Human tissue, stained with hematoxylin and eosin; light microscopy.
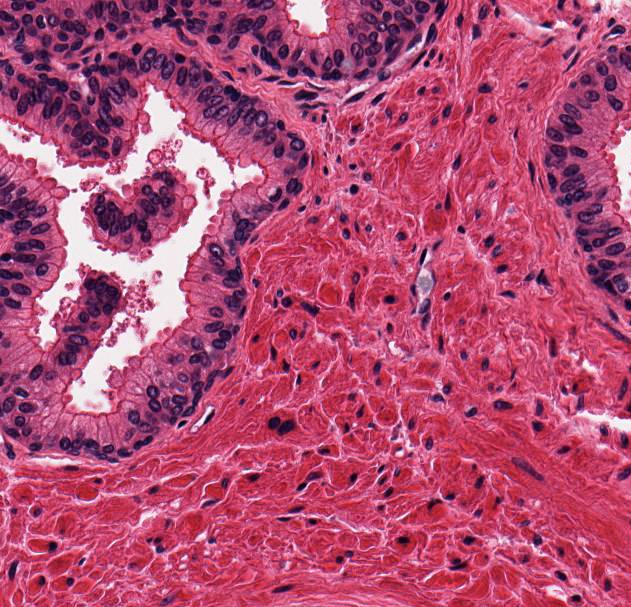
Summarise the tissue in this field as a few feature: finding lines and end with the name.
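Layout: glands upper left and along top and right edges; stroma in centre and lower half
Epithelium: tall columnar cells, pale pink cytoplasm
Nuclei: oval, dark, crowded toward the cell base
Lumen: irregular and branching in the large upper-left gland, outlined by epithelial infoldings
Name: prostate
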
